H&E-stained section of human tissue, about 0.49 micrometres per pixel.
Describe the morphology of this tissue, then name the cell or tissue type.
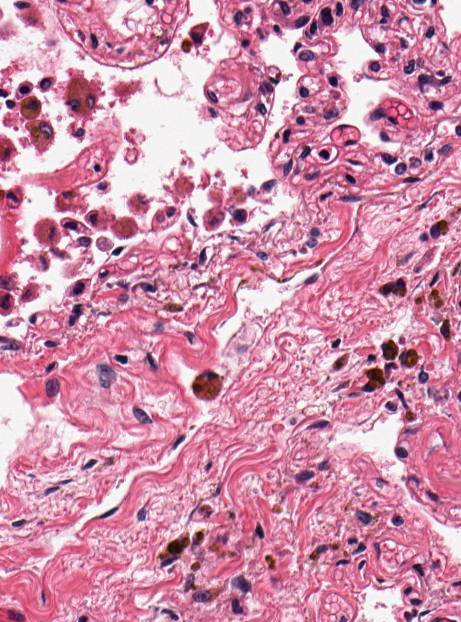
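Running diagonally from the lower left toward the upper right is a broad band of pink fibrous stroma, whose wavy collagen fibres lie mostly parallel to it. Many macrophages hold coarse brown granular pigment in their cytoplasm. At the upper right, spaces are lined by plump cuboidal cells with rounded dark nuclei. The tissue is lung.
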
